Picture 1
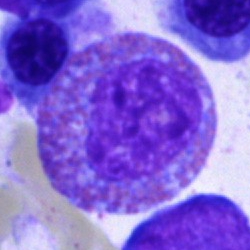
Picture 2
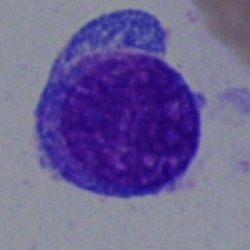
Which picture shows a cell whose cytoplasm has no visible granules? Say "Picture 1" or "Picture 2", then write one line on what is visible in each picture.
Picture 2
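In picture 1: The cytoplasm is densely packed with reddish-purple granules.
In picture 2: No distinct granules are seen in the cytoplasm.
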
